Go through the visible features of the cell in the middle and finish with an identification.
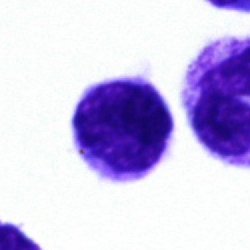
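Nearly the whole cell seems to be nucleus here. The chromatin looks dense, dark purple, coarsely clumped. At the top edge a small pale bleb projects outward, and there's a tiny dark dot at the left margin. It's a lymphocyte.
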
